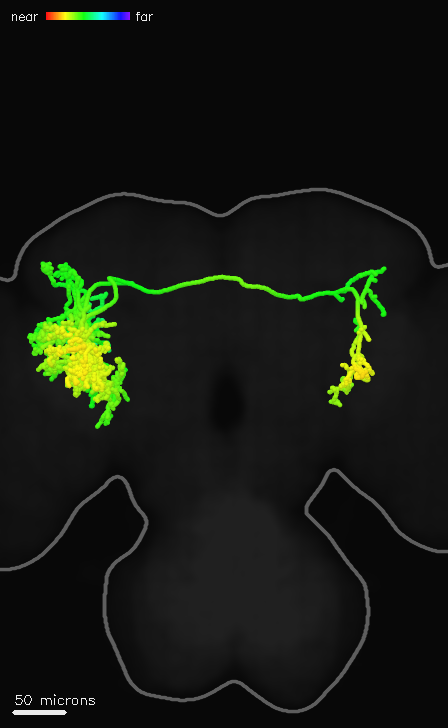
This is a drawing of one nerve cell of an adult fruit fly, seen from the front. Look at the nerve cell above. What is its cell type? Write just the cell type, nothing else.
AVLP018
